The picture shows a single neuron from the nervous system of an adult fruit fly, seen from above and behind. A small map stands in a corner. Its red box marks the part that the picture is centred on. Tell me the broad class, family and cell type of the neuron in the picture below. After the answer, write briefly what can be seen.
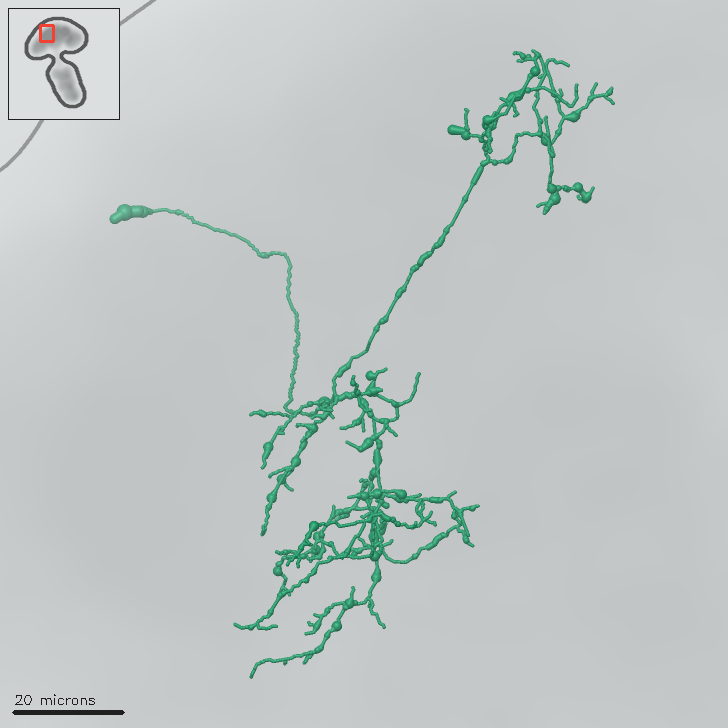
It is a central-brain intrinsic neuron. Its family is hemilineage AOTUv2. The cell type is LHAV7a6. It is in the brain and does not reach the nerve cord. By the scale bar it is about 120 microns tall in this view. The picture shows dozens of branch ends.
